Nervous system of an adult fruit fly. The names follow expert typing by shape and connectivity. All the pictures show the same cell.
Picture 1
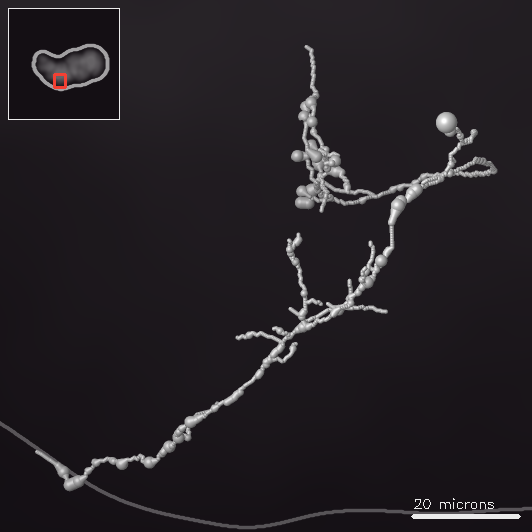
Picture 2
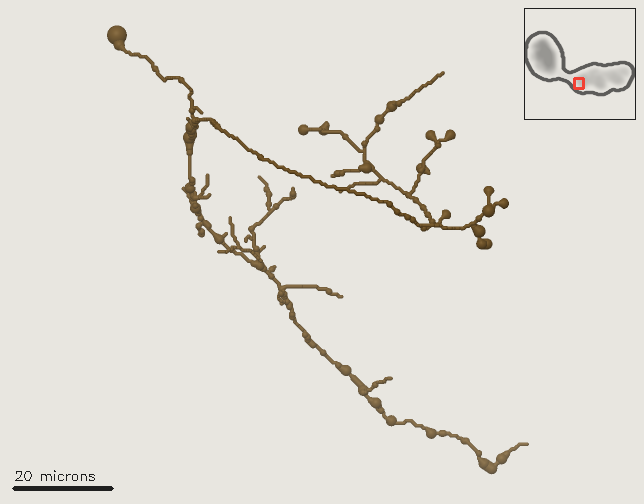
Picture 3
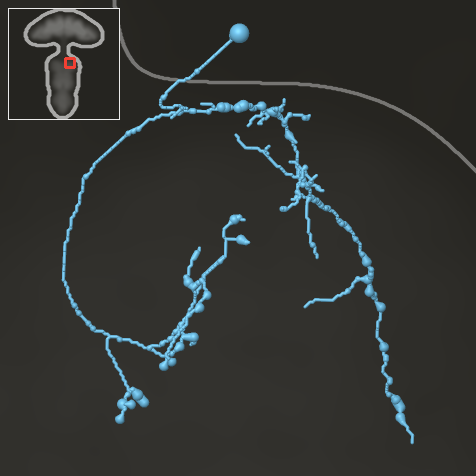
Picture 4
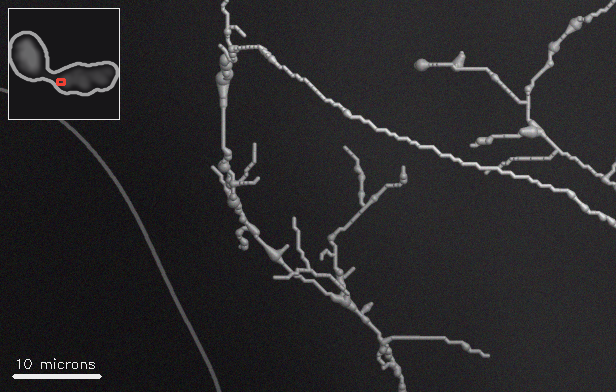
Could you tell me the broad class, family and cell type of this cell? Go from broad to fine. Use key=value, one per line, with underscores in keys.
broad_class=nerve-cord intrinsic neuron
family=hemilineage 09A
cell_type=IN09A096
